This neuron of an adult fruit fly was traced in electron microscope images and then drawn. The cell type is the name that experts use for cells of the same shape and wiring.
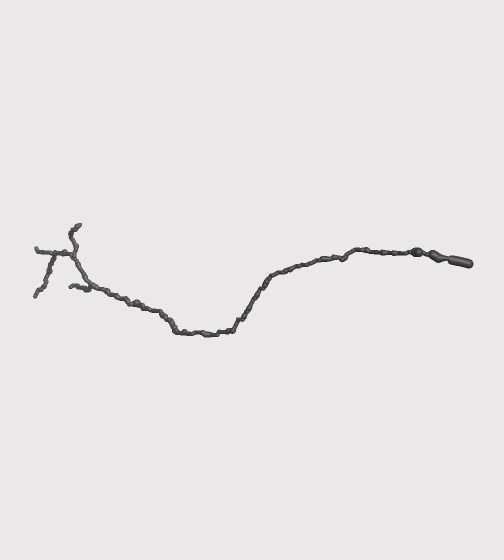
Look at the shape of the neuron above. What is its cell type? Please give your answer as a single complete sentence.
The cell type held by this neuron is LgLG3.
